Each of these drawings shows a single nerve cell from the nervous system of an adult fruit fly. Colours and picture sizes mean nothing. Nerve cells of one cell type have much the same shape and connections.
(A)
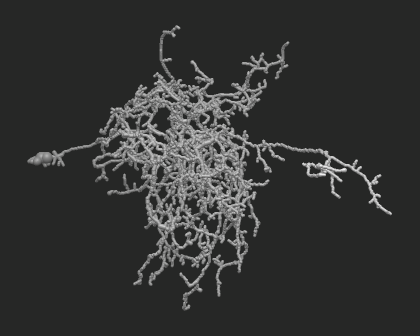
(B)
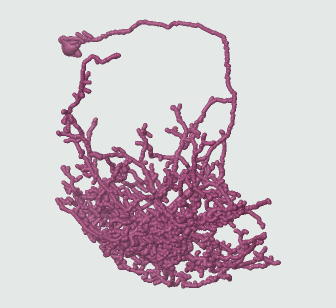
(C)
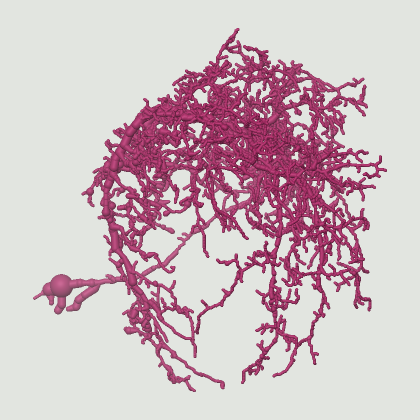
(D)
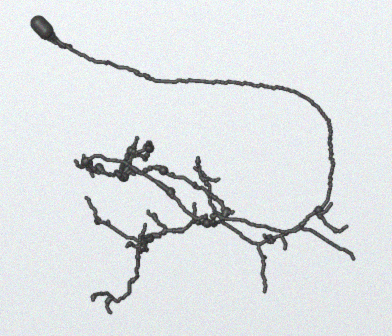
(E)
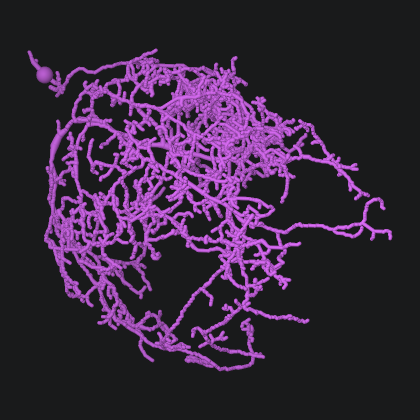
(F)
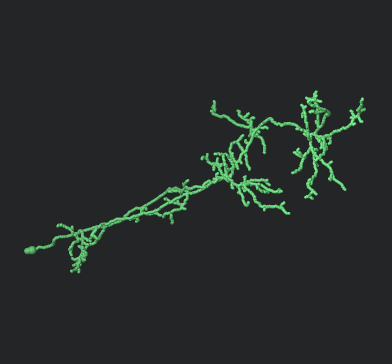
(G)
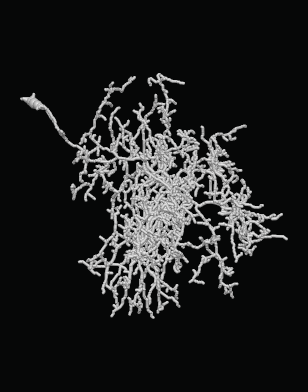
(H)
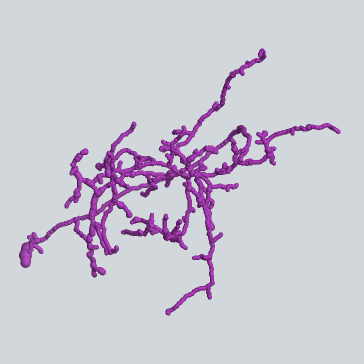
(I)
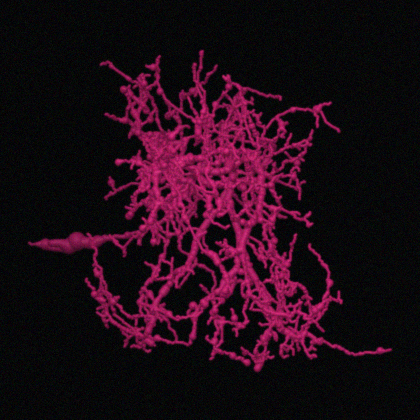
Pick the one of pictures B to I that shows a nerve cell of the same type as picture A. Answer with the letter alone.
E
